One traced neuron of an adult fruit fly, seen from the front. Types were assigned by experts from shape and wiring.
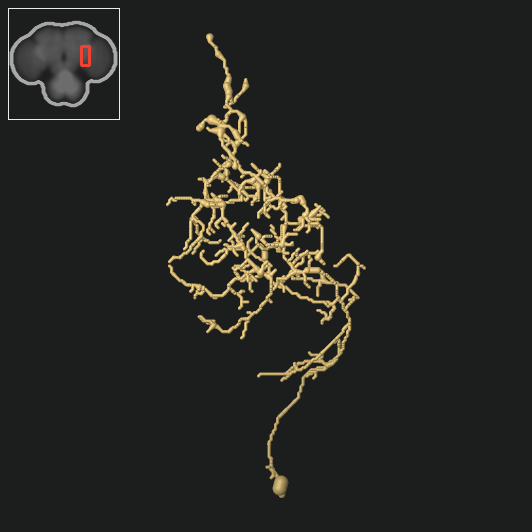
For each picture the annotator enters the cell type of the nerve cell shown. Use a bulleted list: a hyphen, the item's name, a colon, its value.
- cell type: CB1964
